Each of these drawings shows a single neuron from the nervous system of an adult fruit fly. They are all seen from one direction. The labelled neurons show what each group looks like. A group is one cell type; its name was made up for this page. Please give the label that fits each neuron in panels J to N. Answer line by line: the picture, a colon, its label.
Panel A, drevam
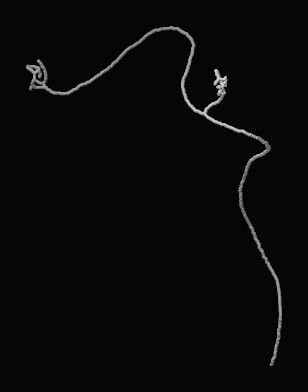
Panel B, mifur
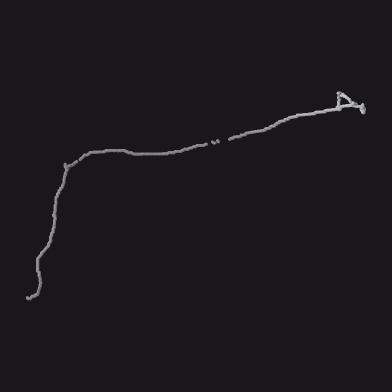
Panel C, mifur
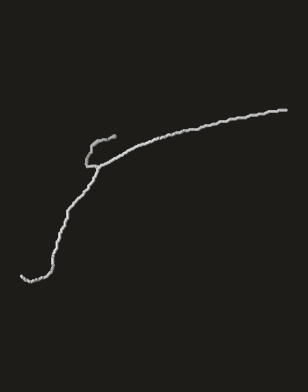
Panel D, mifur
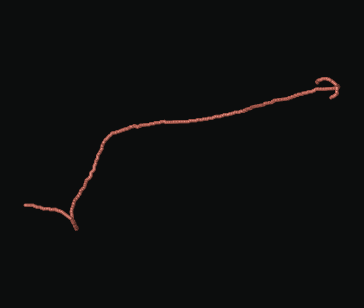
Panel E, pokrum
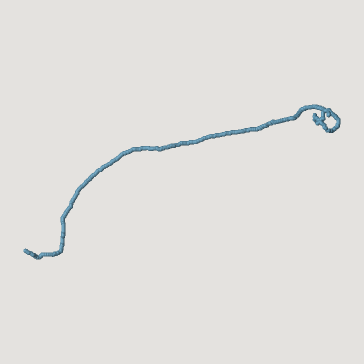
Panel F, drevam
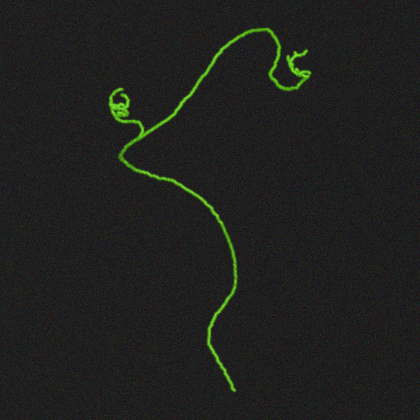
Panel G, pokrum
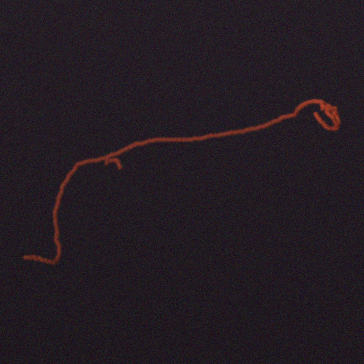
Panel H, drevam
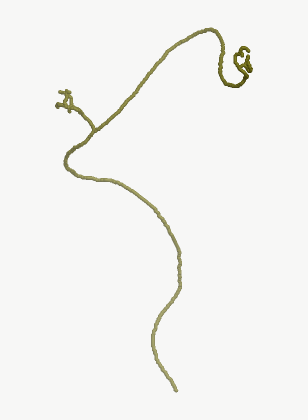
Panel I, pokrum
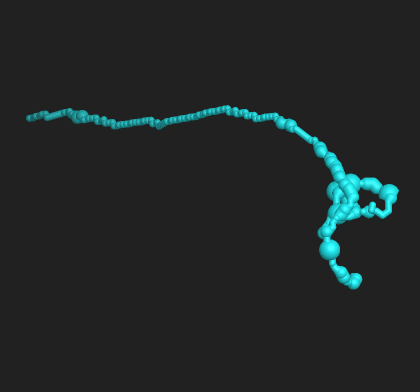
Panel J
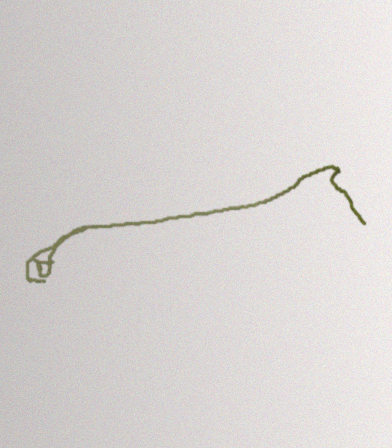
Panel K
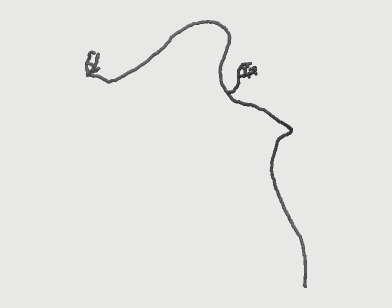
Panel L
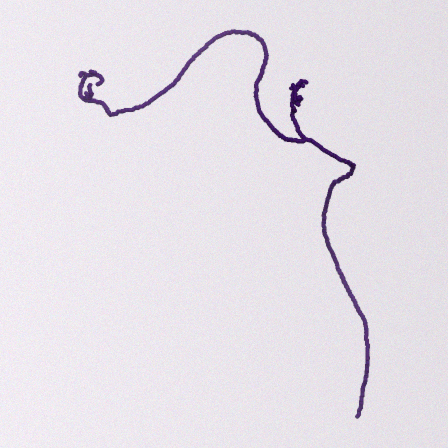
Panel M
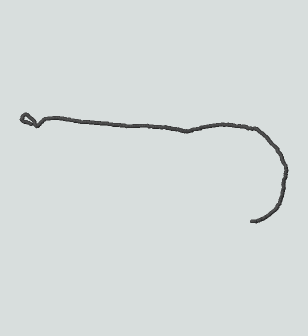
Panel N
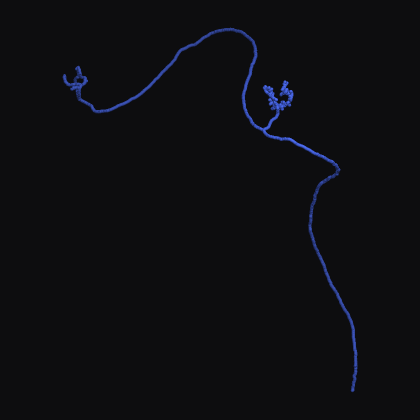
J: pokrum
K: drevam
L: drevam
M: mifur
N: drevam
